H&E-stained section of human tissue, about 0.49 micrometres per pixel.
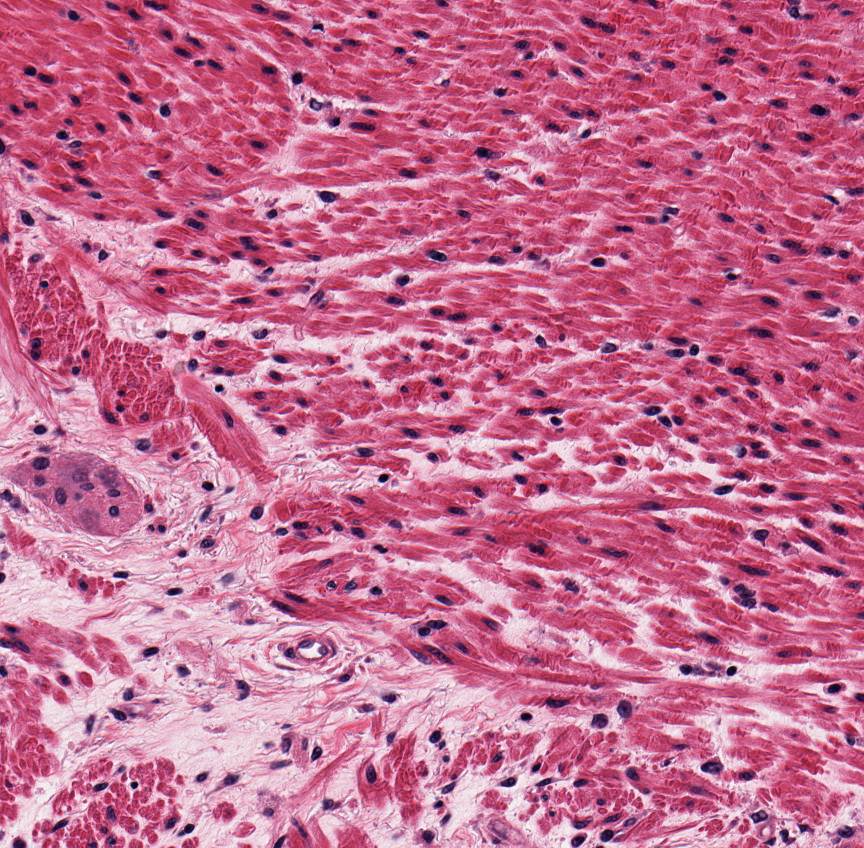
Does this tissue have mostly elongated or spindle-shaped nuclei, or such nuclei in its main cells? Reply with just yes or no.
Yes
